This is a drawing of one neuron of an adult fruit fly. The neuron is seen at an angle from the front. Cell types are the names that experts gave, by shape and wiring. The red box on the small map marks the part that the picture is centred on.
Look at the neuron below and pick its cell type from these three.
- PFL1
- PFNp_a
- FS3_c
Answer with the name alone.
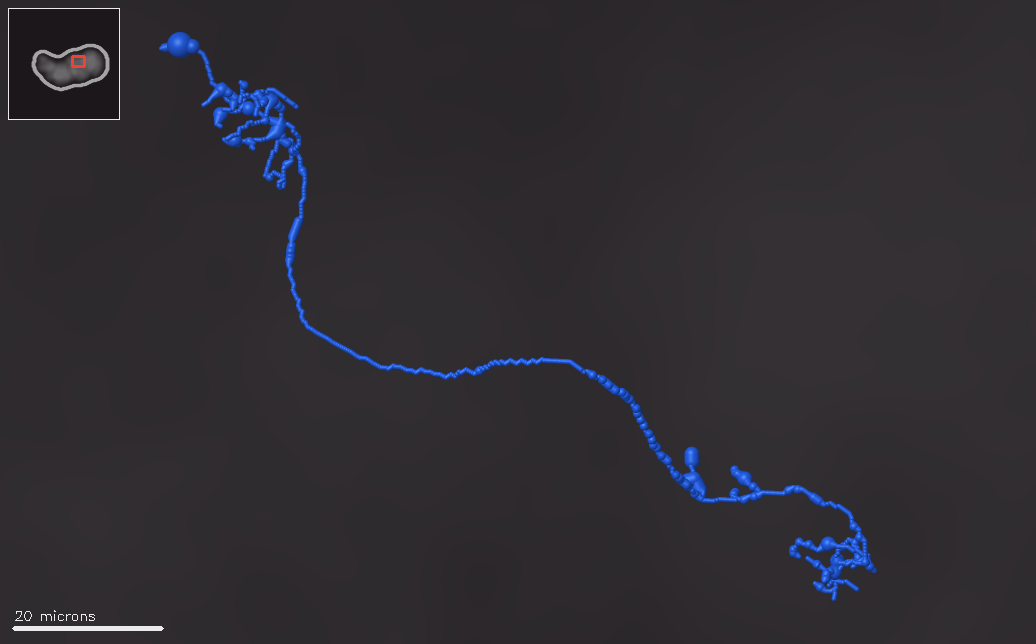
PFNp_a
